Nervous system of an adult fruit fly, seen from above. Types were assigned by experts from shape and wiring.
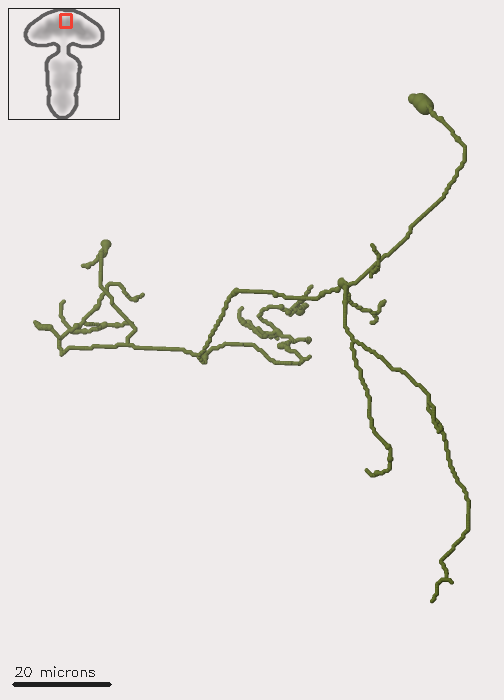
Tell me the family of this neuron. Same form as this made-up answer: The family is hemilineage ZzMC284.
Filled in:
The family is class DAN.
